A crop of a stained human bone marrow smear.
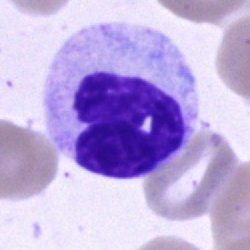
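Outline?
Round and smooth.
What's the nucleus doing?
It's folded on itself with a deep indentation, sitting in the lower half of the cell, and there are no nucleoli visible.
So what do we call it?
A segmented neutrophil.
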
